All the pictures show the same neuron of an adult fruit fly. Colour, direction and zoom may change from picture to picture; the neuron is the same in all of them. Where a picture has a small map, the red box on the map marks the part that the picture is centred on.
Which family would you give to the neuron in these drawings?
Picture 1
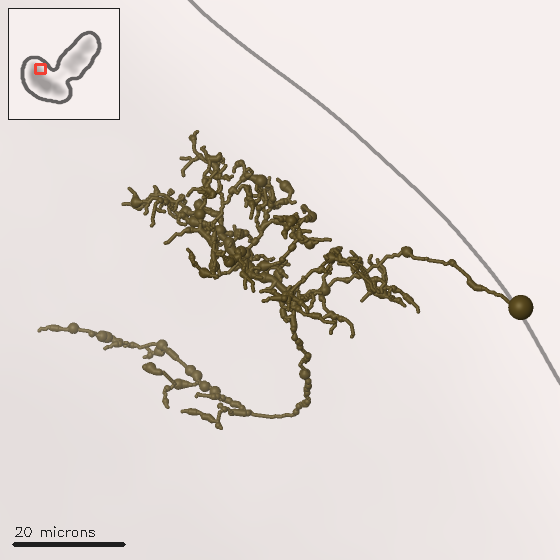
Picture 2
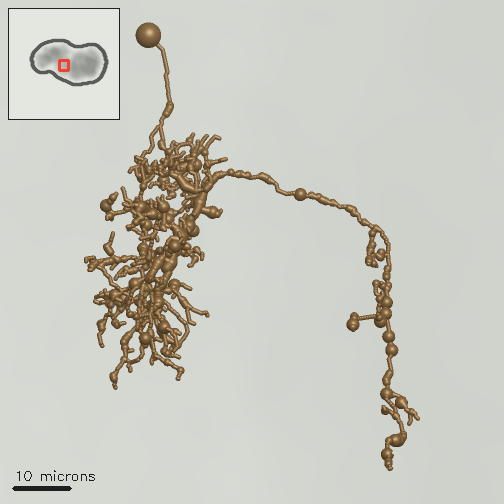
Y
